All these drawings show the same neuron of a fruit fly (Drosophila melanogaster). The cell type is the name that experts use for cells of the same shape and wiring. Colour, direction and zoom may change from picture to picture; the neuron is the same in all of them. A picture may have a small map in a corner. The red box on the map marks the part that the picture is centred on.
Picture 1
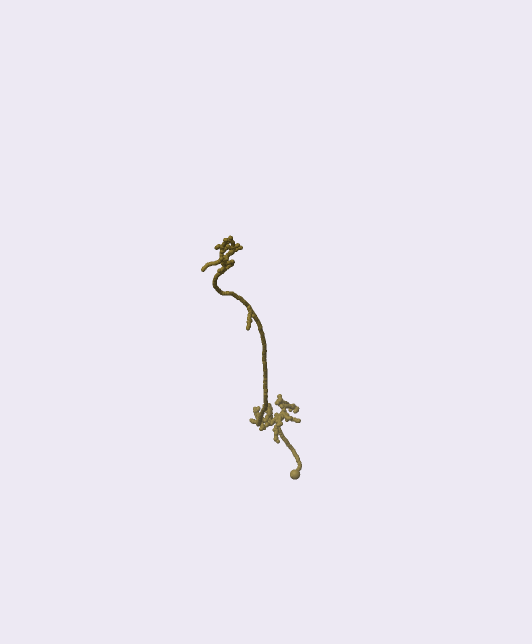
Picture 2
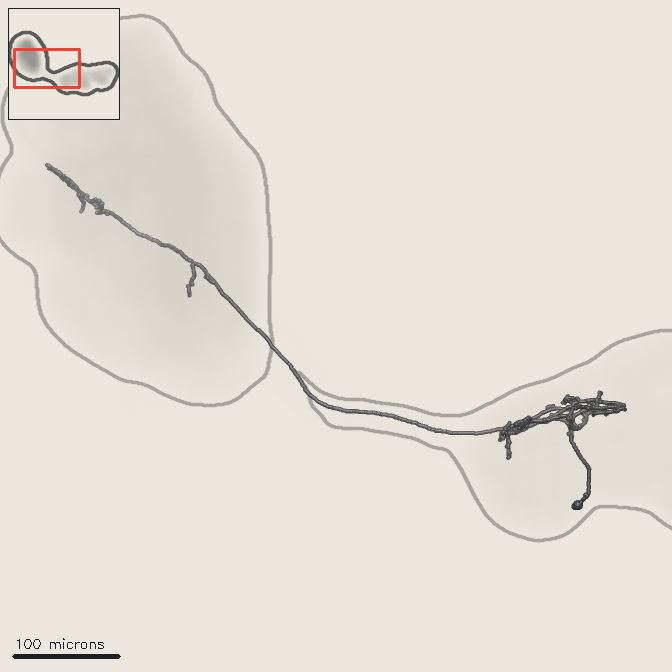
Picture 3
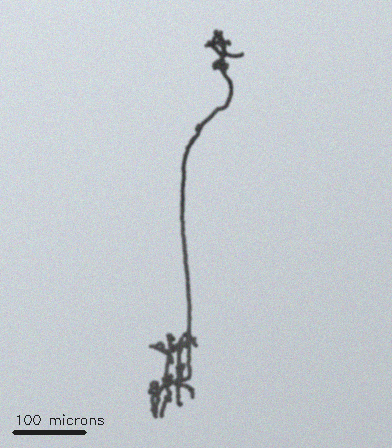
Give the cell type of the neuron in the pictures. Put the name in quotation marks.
"AN06B075"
